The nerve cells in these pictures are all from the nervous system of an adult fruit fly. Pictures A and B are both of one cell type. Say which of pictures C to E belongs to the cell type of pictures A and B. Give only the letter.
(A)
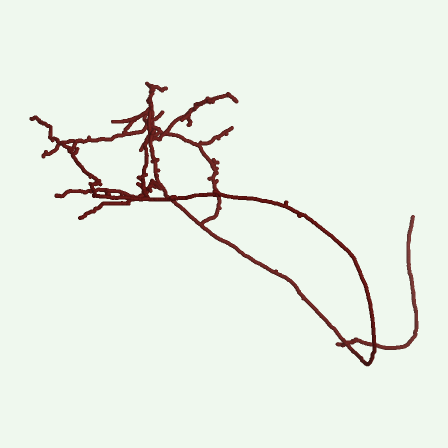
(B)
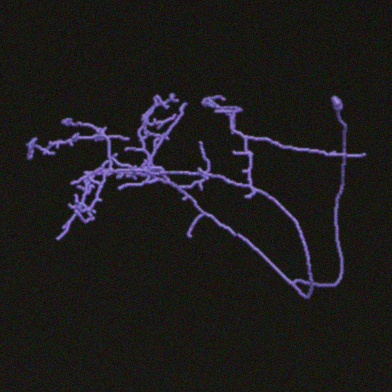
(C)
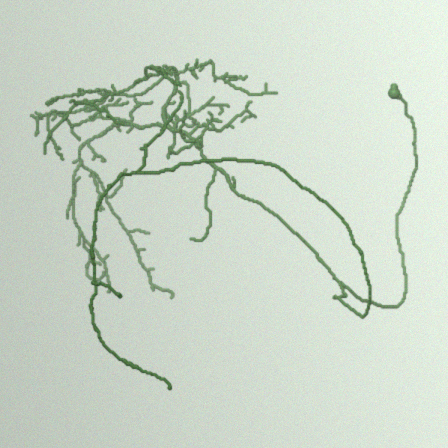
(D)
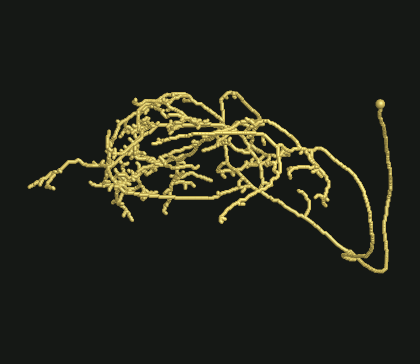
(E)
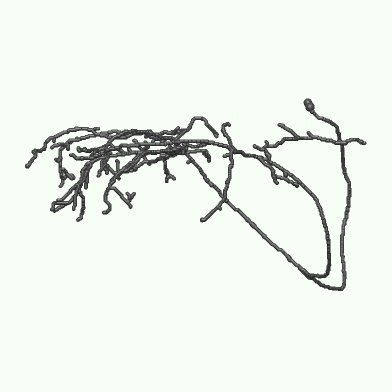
E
